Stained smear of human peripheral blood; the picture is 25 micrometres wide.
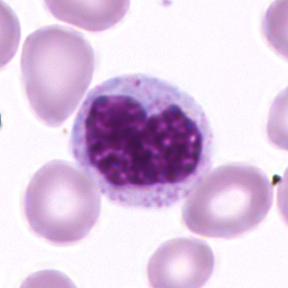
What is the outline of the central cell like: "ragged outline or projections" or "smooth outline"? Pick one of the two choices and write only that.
Smooth outline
